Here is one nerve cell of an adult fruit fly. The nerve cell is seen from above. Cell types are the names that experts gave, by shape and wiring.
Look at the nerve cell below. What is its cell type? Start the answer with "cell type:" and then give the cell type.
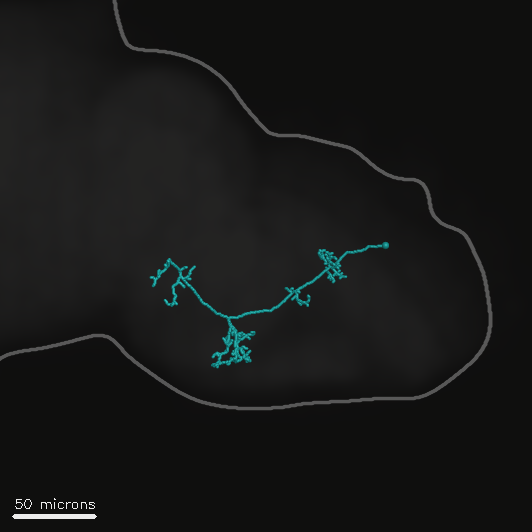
cell type: TmY4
